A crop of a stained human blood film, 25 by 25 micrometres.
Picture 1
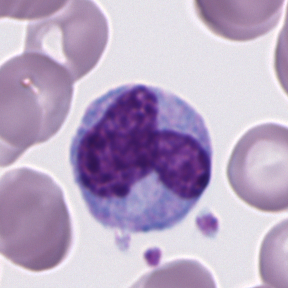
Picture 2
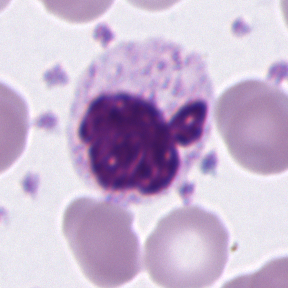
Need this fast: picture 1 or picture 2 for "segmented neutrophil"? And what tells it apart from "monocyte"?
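Picture 1: monocyte. Picture 2: segmented neutrophil. Picture 1: cell about 13 micrometres across; nucleus about 60% of cell area.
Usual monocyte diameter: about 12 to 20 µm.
Nucleus: picture 1 notched, with paler cytoplasm in the notch; picture 2 a large main mass with a smaller lobe jutting out to the right.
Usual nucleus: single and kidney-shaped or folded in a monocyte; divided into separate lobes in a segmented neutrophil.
Chromatin: picture 1 dark purple and patchy, darker clumps separated by lighter strands; picture 2 dense and dark purple.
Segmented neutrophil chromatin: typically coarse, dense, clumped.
Nucleoli: none seen in either. Cytoplasm colour: picture 1 pale greyish blue; picture 2 pale, nearly colourless, faint pink tint.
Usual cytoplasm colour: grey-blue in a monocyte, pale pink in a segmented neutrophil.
Granules: picture 1 only a faint fine granularity, no coarse granules; picture 2 fine lilac granules throughout.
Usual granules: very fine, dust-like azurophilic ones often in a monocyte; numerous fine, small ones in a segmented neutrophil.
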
